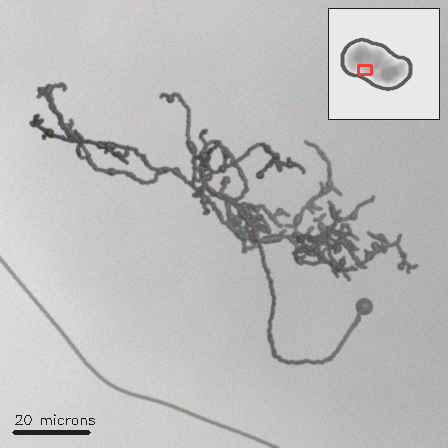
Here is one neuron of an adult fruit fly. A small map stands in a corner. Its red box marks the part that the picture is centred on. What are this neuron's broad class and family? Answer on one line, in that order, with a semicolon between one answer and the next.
central-brain intrinsic neuron; hemilineage TRdm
